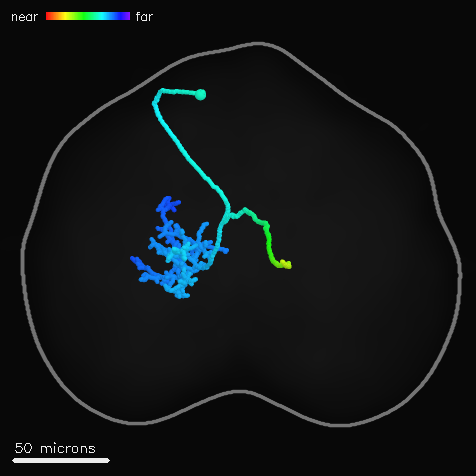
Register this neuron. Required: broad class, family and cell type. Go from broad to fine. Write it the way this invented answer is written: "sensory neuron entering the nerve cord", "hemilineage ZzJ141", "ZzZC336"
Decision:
"nerve-cord intrinsic neuron", "hemilineage 23B", "IN23B085"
